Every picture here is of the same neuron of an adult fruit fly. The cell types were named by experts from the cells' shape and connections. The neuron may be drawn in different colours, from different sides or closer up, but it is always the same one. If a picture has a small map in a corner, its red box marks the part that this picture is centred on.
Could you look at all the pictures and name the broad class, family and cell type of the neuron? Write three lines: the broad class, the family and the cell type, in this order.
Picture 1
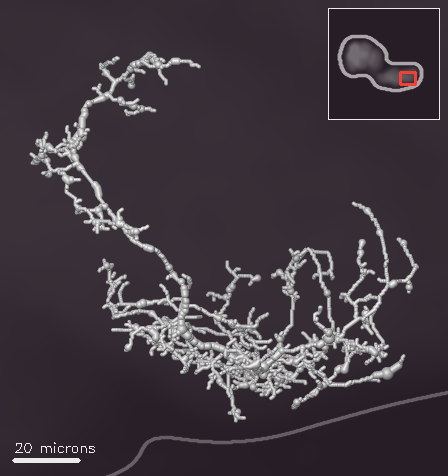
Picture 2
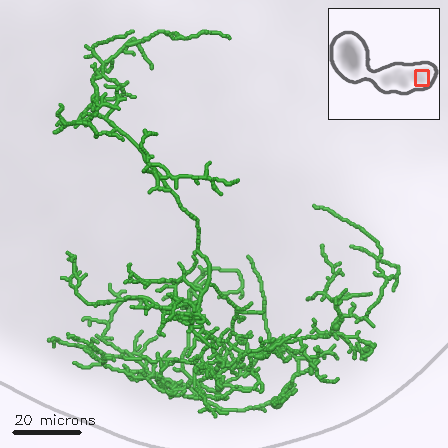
nerve-cord intrinsic neuron
hemilineage 13B
IN13B027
